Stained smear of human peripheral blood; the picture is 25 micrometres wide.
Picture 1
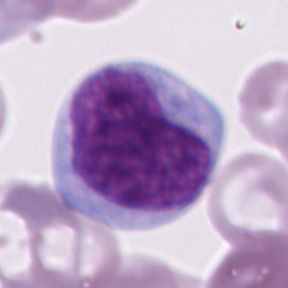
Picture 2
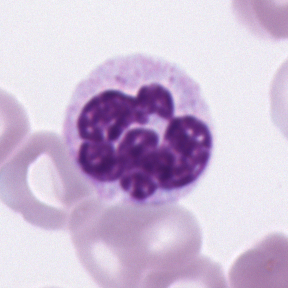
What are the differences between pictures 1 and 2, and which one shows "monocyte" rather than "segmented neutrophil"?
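Picture 1 shows a monocyte, and picture 2 a segmented neutrophil. Both cells have a round, smooth outline, and in each the nucleus fills about 60% of the cell's area. The monocyte is the larger, at about 15 micrometres across, against about 13 micrometres for the segmented neutrophil, whose nucleus is about 12 by 10 micrometres.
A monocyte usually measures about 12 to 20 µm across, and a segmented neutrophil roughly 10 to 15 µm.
The cytoplasm differs most: the monocyte's shows no granules, while the segmented neutrophil's is pale pinkish-lilac, with fine, faint pinkish granules scattered through it and no vacuoles.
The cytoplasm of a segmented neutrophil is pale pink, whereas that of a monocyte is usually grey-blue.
In the segmented neutrophil the chromatin is dark purple and coarsely clumped, and no nucleoli are visible. In picture 1, red cells lie close to the monocyte on its right side and lower left.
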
